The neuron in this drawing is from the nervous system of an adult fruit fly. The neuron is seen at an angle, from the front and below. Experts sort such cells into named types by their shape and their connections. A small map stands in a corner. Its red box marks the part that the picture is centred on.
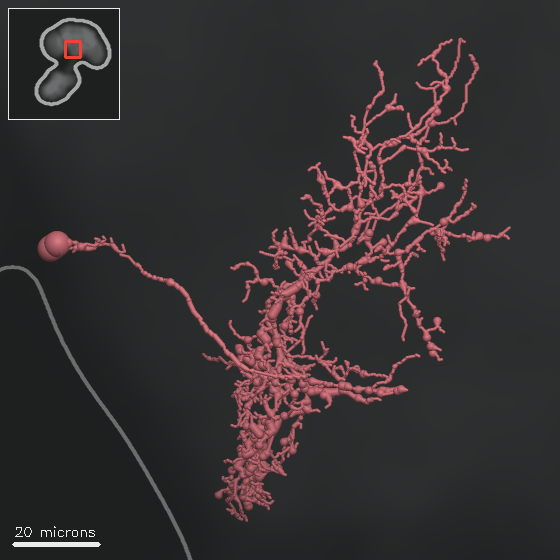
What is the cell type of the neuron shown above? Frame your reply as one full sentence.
To this neuron applies the cell type name GNG470.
